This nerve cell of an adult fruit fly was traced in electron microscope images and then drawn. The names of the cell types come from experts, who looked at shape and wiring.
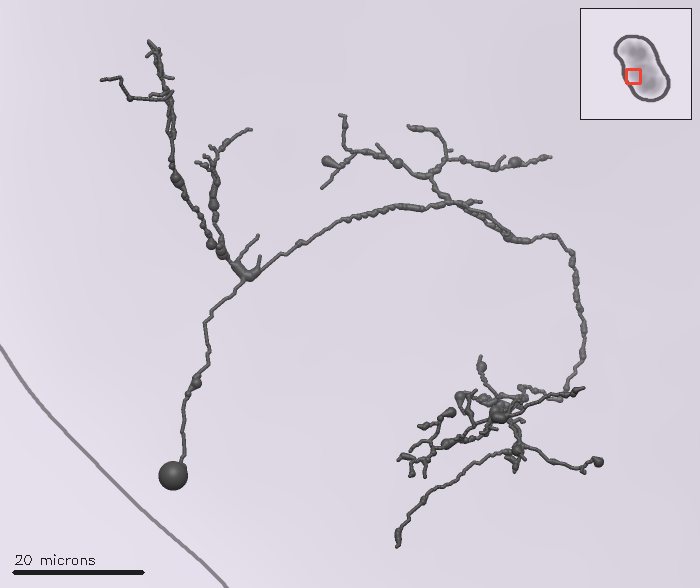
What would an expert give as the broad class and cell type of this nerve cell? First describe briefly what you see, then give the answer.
The cell body can be seen at the lower left of the picture. By the scale bar it is about 80 microns tall in this view. The picture shows dozens of branch ends. It is a central-brain intrinsic neuron. Its cell type is CB2638.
